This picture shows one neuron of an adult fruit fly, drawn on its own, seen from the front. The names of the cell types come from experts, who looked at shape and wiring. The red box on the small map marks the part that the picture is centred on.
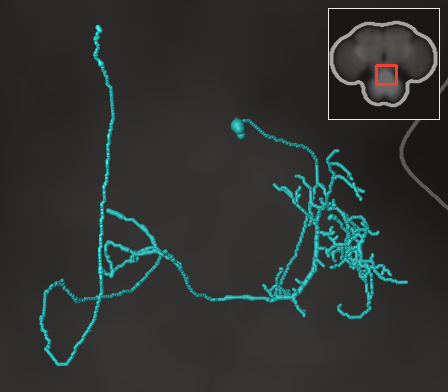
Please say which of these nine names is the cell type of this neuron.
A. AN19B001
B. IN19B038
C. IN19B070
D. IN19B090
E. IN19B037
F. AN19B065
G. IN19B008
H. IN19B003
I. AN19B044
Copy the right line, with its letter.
F. AN19B065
